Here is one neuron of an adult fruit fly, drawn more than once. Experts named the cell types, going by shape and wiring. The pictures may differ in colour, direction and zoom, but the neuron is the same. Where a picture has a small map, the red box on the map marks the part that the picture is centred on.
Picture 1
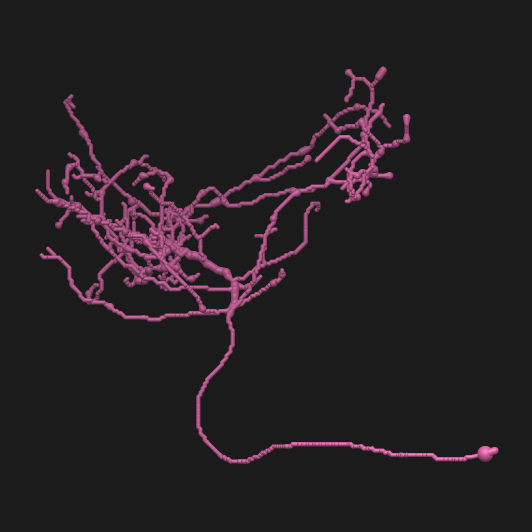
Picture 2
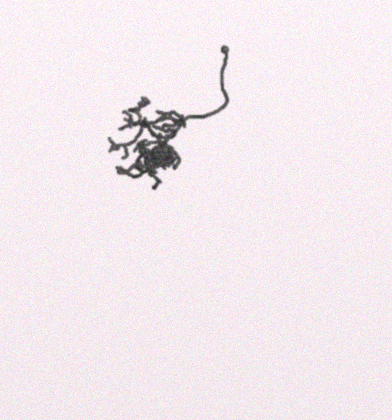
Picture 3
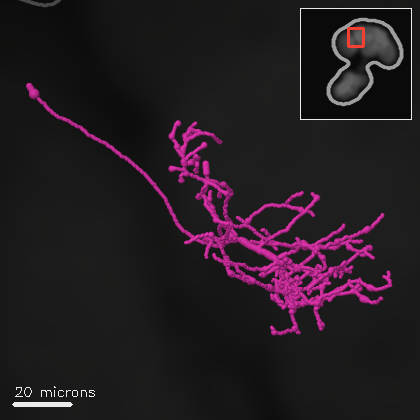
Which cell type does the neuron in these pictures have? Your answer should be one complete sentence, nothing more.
The cell type held by this neuron is PVLP111.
